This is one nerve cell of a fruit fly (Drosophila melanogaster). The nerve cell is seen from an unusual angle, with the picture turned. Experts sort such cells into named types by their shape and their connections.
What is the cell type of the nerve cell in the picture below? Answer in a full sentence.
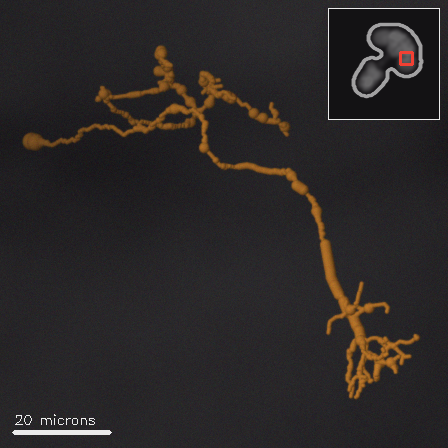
The cell type is LC12.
